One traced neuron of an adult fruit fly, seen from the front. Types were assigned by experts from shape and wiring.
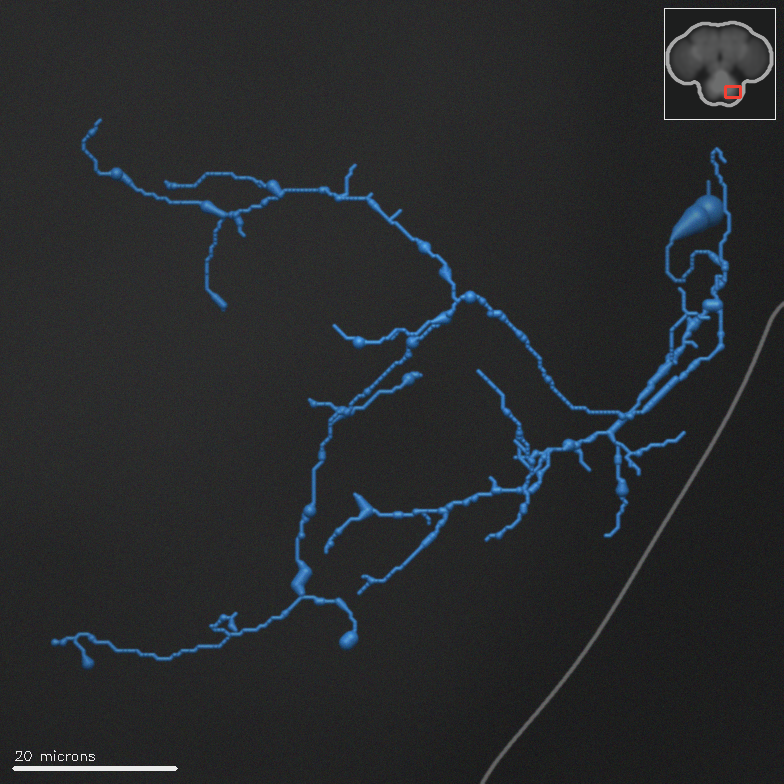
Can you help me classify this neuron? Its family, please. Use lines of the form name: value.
family: hemilineage 20A.22A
